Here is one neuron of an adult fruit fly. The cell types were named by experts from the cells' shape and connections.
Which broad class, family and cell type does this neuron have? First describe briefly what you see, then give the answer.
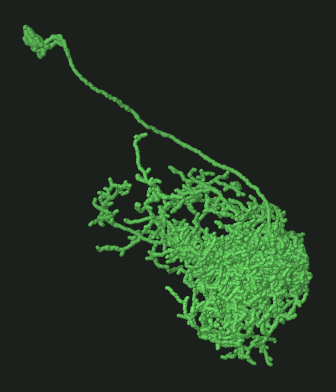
The picture shows dozens of branch ends. In this view it is about as wide as it is tall. It is a central-brain intrinsic neuron. Its family is hemilineage VLPp1. It is of cell type AVLP542.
